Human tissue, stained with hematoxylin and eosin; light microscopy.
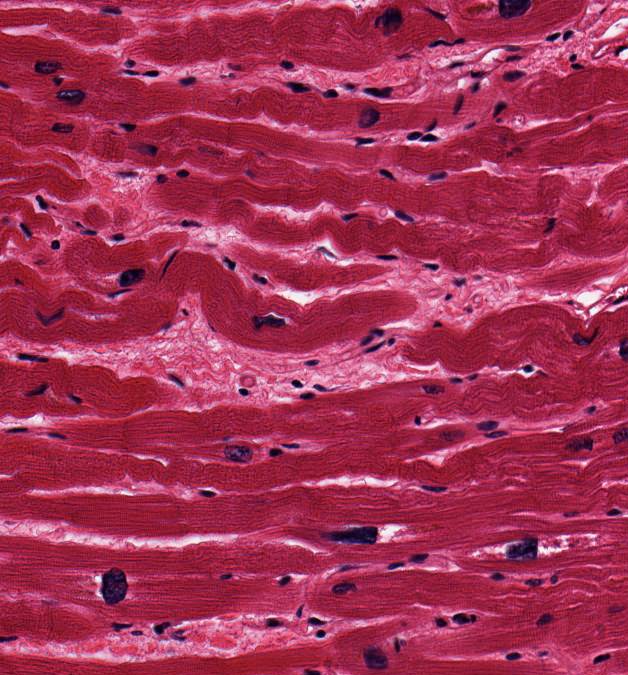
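Left ventricle of the heart: the muscle fibres run mostly side to side, and through the upper half they follow a wavy course. Nuclei sit centrally in the fibres, and the cytoplasm stains deep red-pink, showing fine cross striations.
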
